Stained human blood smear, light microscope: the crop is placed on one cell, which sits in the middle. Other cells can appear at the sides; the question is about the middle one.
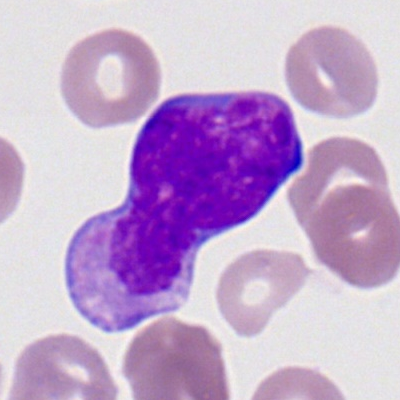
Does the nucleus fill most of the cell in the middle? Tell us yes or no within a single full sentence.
Yes, the cell's cytoplasm is limited to a thin rim around the nucleus.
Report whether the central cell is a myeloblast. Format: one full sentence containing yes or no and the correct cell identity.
Yes, within this crop, the central cell is a myeloblast.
